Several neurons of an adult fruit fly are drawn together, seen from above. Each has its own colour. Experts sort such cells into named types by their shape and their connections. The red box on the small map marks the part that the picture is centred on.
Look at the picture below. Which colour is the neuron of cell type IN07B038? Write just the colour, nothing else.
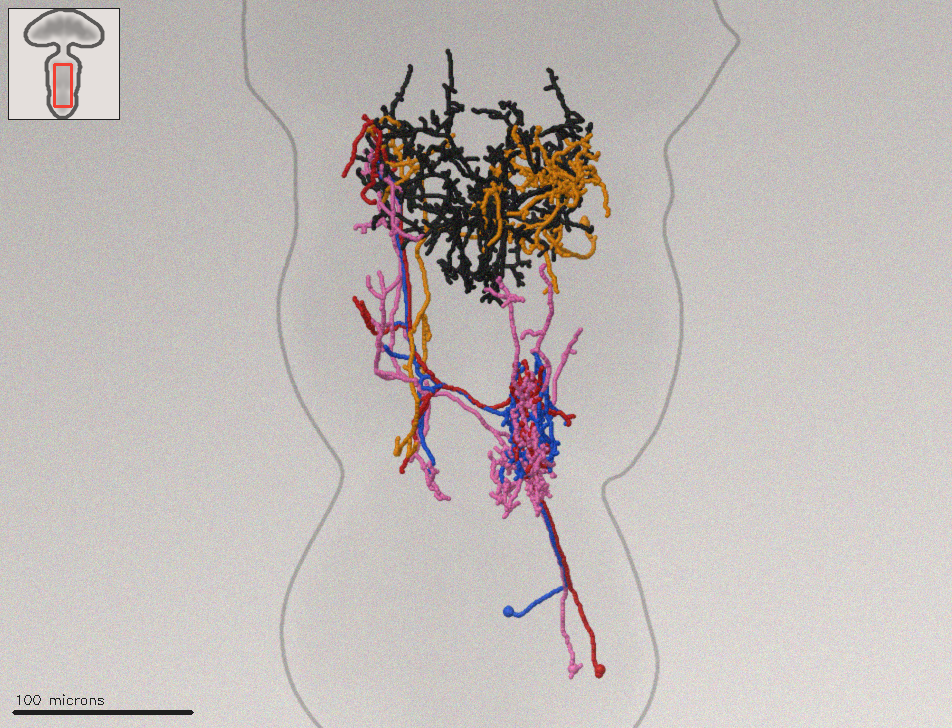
pink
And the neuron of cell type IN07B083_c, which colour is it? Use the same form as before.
red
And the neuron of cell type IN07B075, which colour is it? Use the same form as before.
blue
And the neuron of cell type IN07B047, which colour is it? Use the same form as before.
orange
